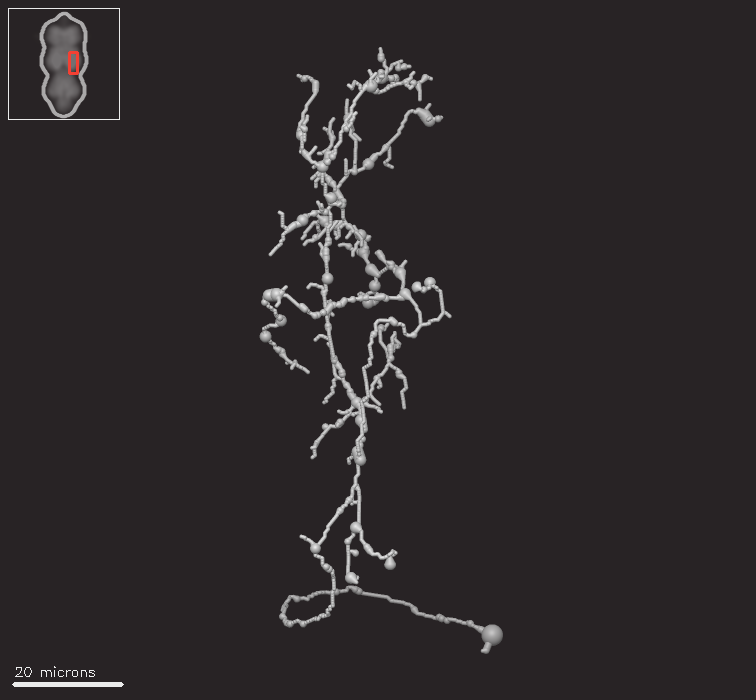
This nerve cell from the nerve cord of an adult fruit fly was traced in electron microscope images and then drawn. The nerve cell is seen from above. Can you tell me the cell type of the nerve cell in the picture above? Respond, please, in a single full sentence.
This particular nerve cell has the cell type IN20A.22A089.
